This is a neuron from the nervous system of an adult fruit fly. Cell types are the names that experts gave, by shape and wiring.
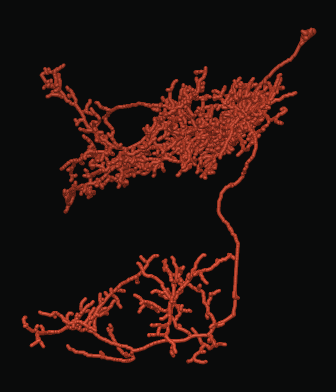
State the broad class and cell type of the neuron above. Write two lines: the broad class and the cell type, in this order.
central-brain intrinsic neuron
LAL125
